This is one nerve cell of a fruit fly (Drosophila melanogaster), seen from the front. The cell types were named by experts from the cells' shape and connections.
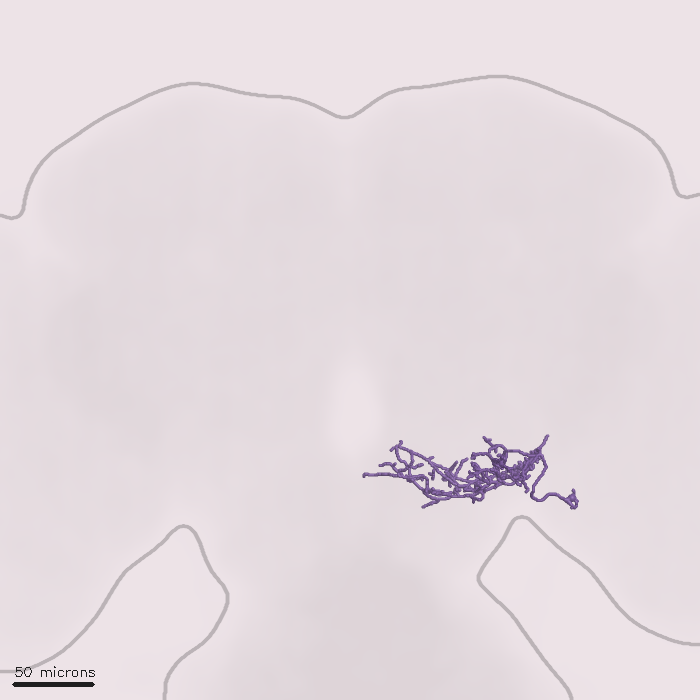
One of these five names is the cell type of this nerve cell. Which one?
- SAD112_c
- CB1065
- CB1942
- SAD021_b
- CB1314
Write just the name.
CB1942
